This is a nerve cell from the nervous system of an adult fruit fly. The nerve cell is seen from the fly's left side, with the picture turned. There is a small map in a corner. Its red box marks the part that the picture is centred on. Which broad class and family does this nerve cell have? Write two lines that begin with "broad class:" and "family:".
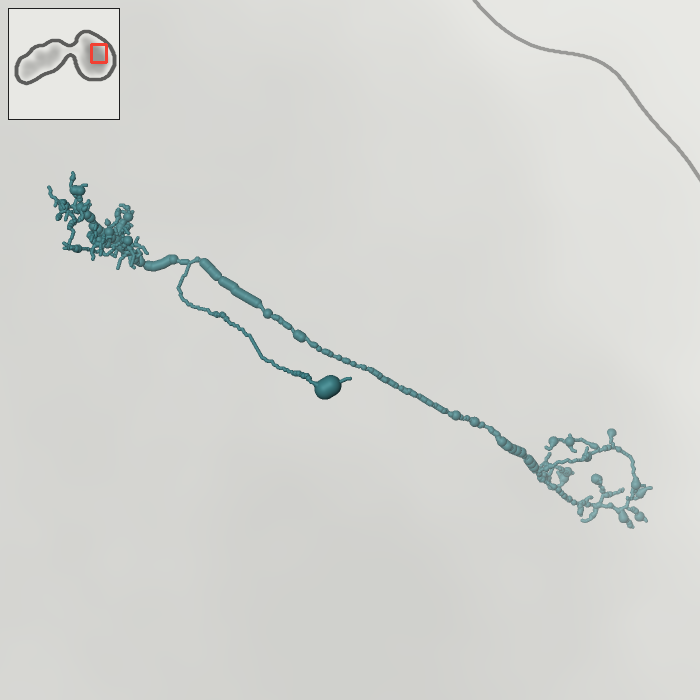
broad class: visual projection neuron
family: hemilineage VPNd2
